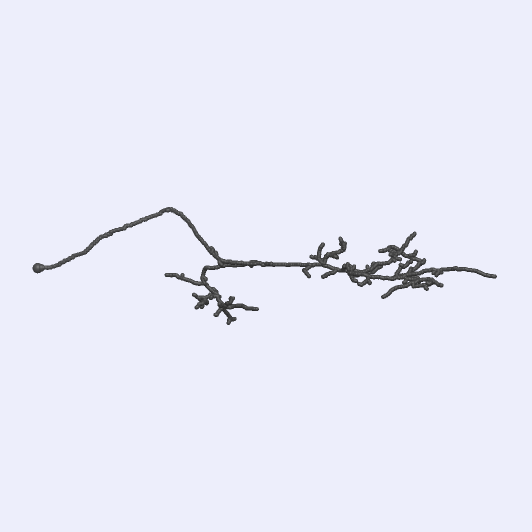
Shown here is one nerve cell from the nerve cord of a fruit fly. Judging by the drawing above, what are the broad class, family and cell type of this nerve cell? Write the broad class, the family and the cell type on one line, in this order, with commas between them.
nerve-cord intrinsic neuron, hemilineage 21A, IN21A099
